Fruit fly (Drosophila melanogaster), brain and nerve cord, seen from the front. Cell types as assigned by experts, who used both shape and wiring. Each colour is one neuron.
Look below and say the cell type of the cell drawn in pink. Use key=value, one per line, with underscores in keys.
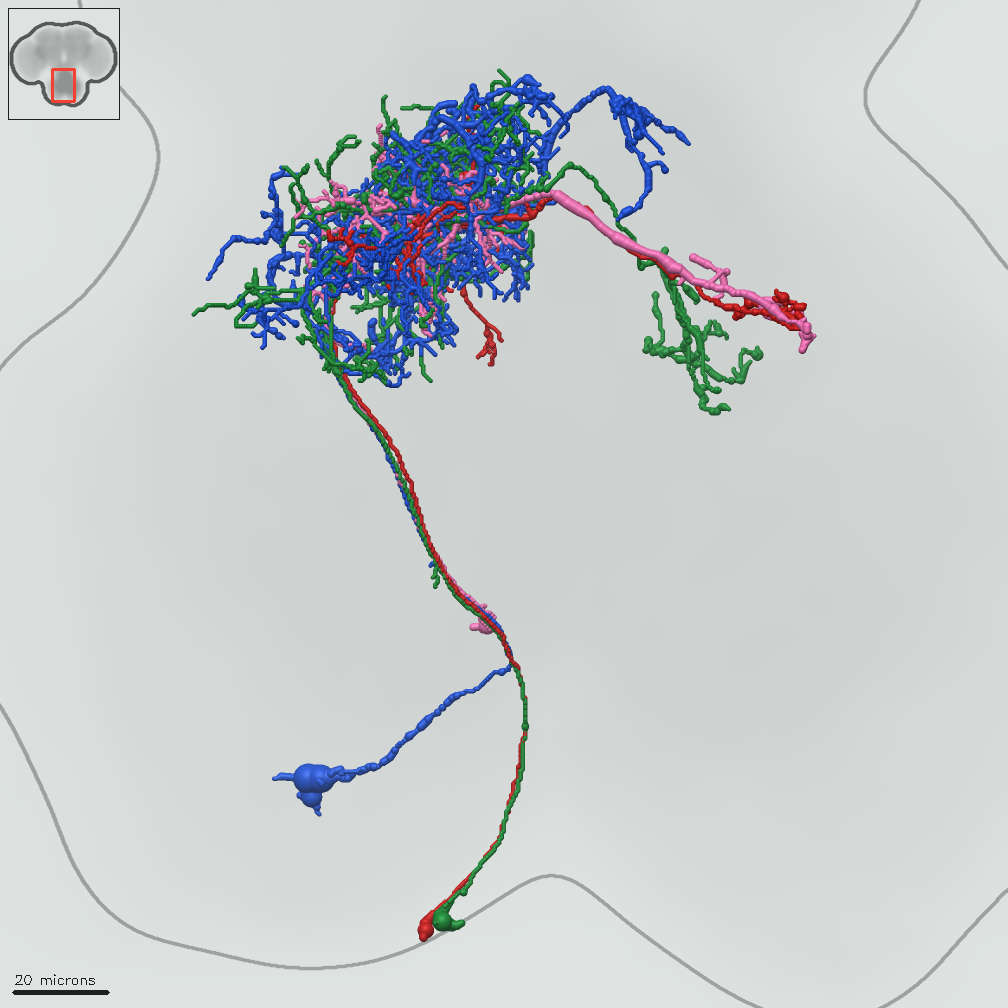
cell_type=IN06A044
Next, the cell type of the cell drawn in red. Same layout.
cell_type=IN06A070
